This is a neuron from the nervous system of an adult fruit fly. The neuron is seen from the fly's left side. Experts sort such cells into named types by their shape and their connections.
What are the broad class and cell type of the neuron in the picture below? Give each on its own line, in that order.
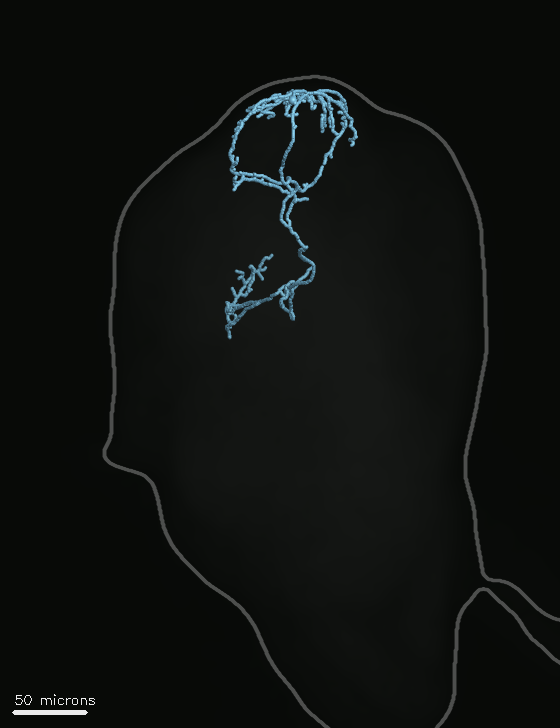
central-brain intrinsic neuron
SLP465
